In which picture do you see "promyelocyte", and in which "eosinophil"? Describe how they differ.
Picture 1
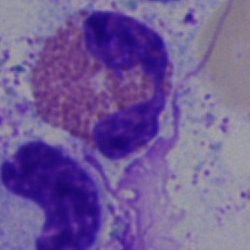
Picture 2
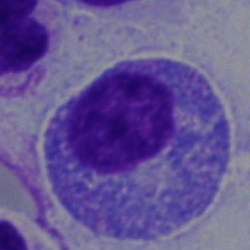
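Picture 2 holds the promyelocyte, so the eosinophil is picture 1. Both are rounded, though the eosinophil's outline is only roughly round, while the promyelocyte's is round and smooth. Where the nucleus lies differs: in the eosinophil it curves along the right side of the cell, and in the promyelocyte it sits off-centre toward the upper left.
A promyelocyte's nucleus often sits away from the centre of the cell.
The eosinophil's chromatin is dark purple and densely clumped, and I can't make out any nucleoli. In the promyelocyte, on the other hand, the cytoplasm is plentiful, a wide blue-violet rim along the right and lower sides of the nucleus. Neither cell is alone: a second dark nucleus, cut off by the image edge, lies below and to the left of the eosinophil, and dark nuclei of other cells sit at the left edge of picture 2 without touching the promyelocyte.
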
